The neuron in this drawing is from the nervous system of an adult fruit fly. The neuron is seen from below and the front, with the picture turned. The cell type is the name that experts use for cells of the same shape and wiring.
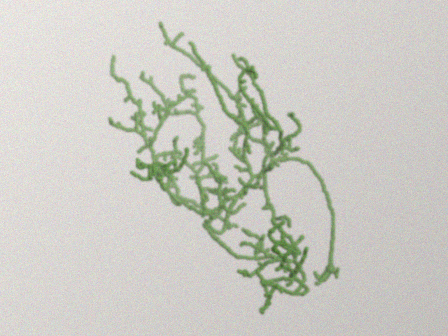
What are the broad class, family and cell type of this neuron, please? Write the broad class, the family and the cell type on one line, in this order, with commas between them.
central-brain intrinsic neuron, hemilineage SLPpm3, CB2592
